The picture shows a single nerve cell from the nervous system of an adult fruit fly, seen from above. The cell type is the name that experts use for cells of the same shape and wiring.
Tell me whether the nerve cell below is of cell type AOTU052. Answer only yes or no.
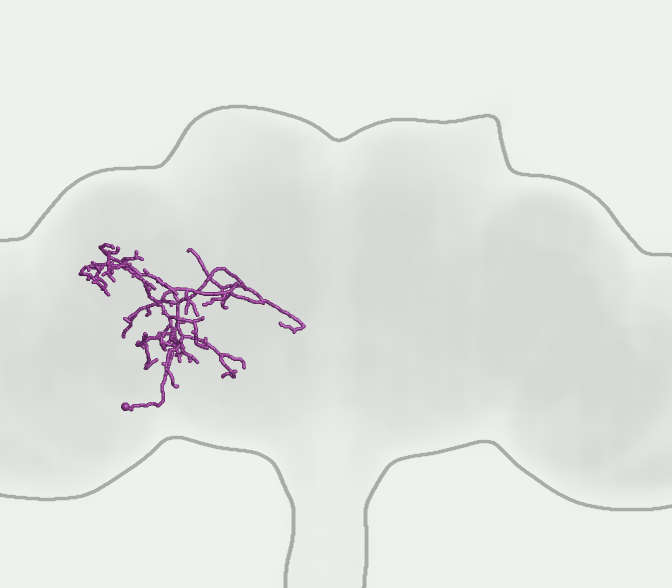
no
